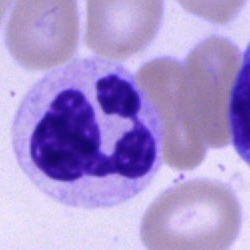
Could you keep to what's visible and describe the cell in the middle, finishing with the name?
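Counting the lobes, I get three in the nucleus. A thin strand runs from the upper right lobe to the lower right one, joining them. The cytoplasm is plentiful and pale lilac, and it holds fine, faint granules. That makes this a segmented neutrophil.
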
